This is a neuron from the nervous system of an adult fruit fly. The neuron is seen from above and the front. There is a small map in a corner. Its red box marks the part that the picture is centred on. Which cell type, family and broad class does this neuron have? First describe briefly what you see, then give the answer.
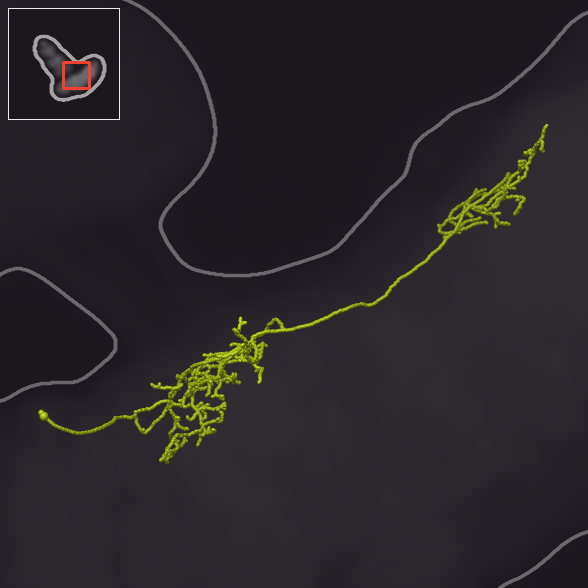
Its cell body lies at the lower left of the picture. As drawn here it is wider than it is tall. It is of cell type PLP154. The family is hemilineage VPNp&v1_posterior. Its broad class is central-brain intrinsic neuron.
